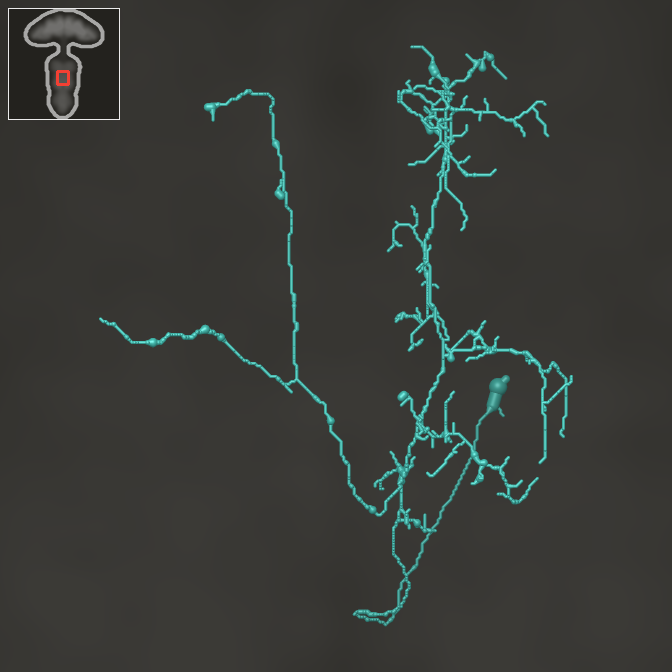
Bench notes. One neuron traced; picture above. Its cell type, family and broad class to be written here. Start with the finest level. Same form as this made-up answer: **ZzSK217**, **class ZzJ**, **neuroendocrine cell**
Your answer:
**IN05B088**, **hemilineage 05B**, **nerve-cord intrinsic neuron**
